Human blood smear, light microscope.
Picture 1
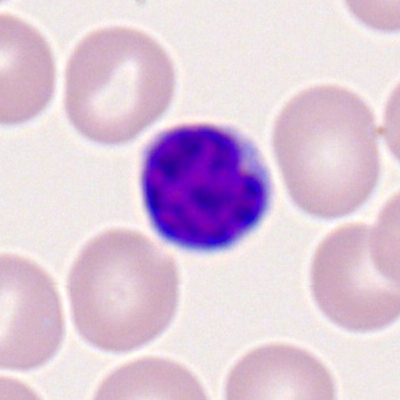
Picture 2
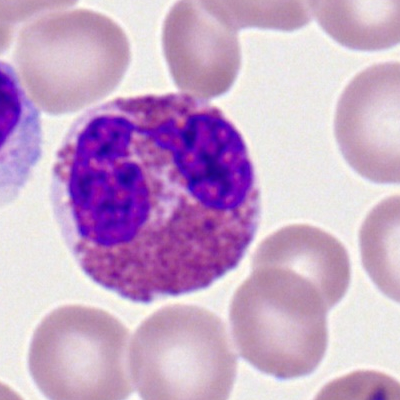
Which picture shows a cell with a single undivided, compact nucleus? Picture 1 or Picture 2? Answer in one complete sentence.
What Picture 1 shows is a cell with one compact round, oval or kidney-shaped nucleus.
